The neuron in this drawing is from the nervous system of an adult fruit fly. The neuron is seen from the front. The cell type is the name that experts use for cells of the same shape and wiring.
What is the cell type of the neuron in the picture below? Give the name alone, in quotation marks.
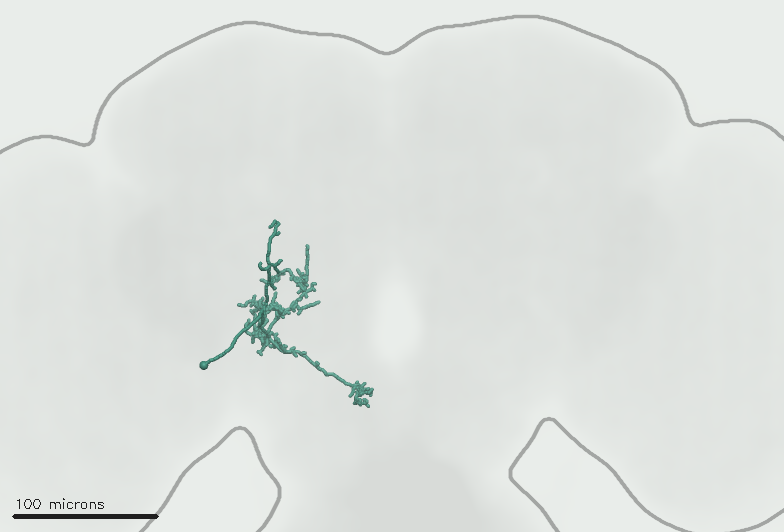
"WED010"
